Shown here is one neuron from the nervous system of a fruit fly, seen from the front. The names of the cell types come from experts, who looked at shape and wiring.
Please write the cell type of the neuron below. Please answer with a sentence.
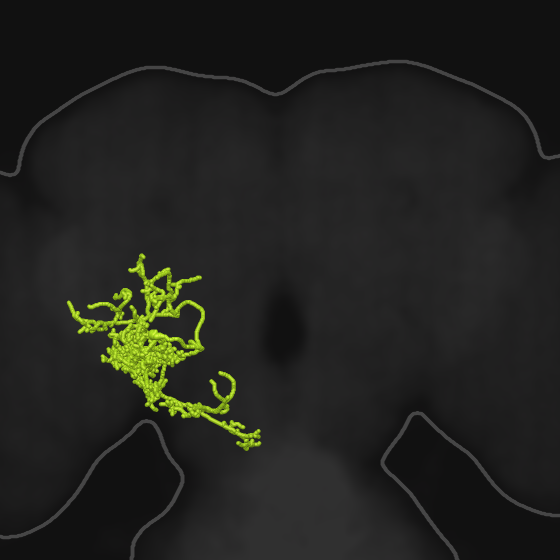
The cell type is WED072.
